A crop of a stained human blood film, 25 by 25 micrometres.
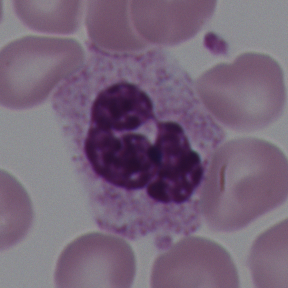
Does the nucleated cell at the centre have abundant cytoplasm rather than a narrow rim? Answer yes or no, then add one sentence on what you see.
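Yes. A wide rim of pale pinkish-lilac cytoplasm surrounds the nucleus.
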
